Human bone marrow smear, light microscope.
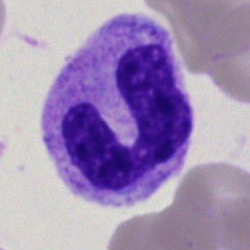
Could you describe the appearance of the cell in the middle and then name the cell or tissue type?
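Look first at the nucleus: it bends into a U, open toward the top. Its chromatin is dark purple, clumped in patches. Around it lies plenty of pale lilac cytoplasm, dotted with fine pinkish-purple granules. This is a band neutrophil.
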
